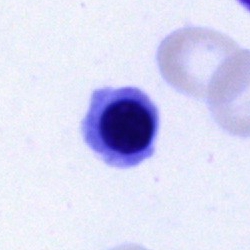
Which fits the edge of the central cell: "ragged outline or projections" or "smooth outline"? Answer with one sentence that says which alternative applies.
This cell's outline is not smooth but rough.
